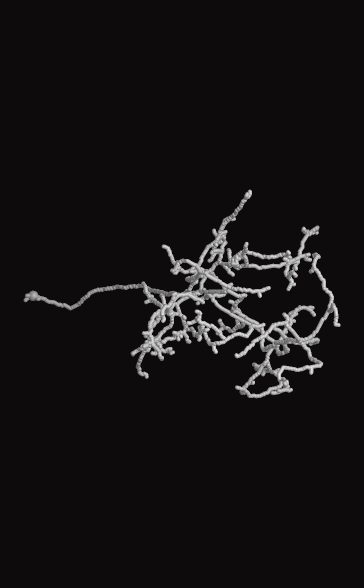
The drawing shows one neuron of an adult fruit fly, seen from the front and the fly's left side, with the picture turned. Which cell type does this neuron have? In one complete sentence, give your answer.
A cell of type IN12A057_b is what this neuron is.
